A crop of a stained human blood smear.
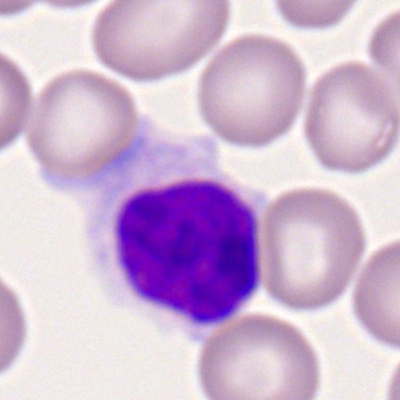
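Lymphocyte at the centre of this stained blood smear. Chromatin, checked first, is dense and dark purple with darker clumped patches. Next, the nucleus sits off-centre, toward the lower right of the cell. Last, the cytoplasm is pale lavender-blue and forms a wide zone beside the nucleus rather than a thin rim.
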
